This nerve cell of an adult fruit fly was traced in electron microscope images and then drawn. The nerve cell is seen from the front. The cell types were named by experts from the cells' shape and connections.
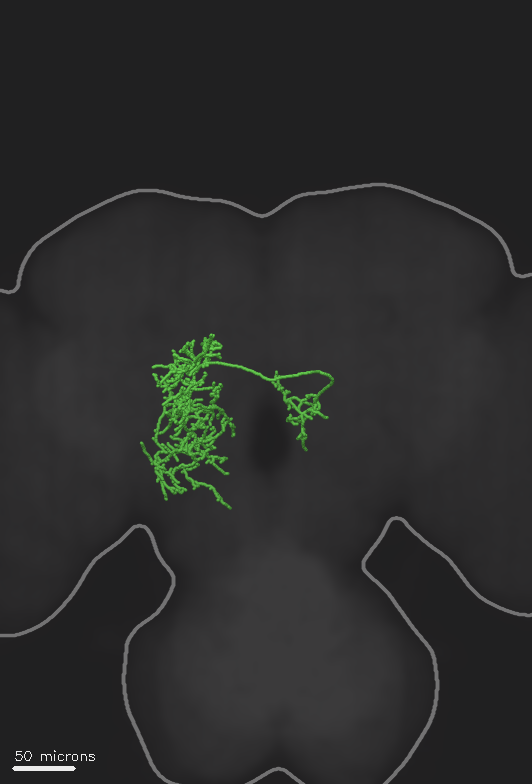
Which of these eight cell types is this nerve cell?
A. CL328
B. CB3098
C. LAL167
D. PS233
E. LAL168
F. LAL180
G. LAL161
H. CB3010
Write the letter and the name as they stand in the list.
D. PS233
